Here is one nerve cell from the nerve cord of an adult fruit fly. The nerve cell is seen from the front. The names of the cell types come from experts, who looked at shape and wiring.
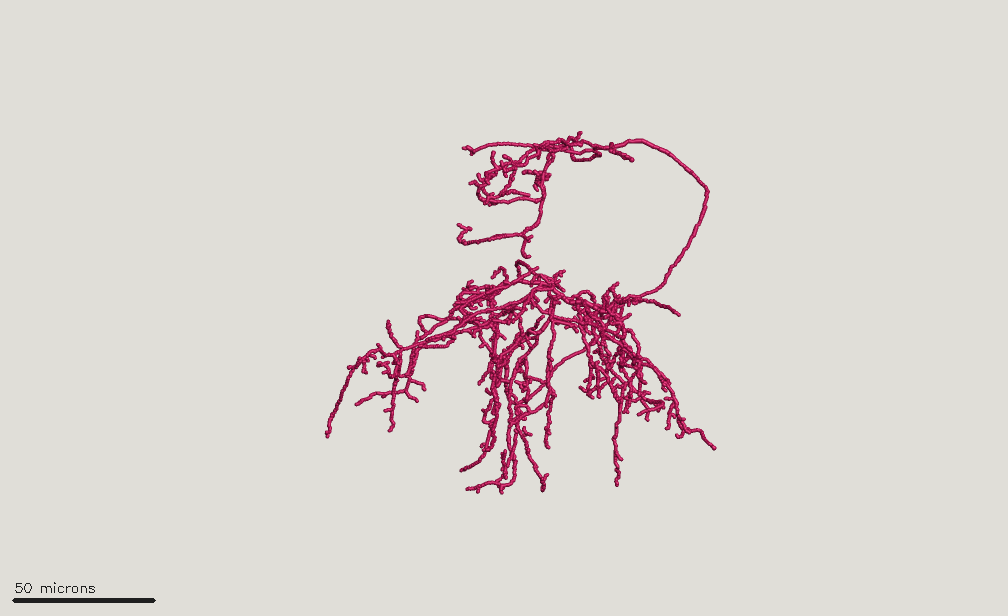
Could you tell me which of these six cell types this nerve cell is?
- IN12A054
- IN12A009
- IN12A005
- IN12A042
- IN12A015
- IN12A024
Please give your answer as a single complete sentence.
It is to cell type IN12A015 that the nerve cell belongs.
